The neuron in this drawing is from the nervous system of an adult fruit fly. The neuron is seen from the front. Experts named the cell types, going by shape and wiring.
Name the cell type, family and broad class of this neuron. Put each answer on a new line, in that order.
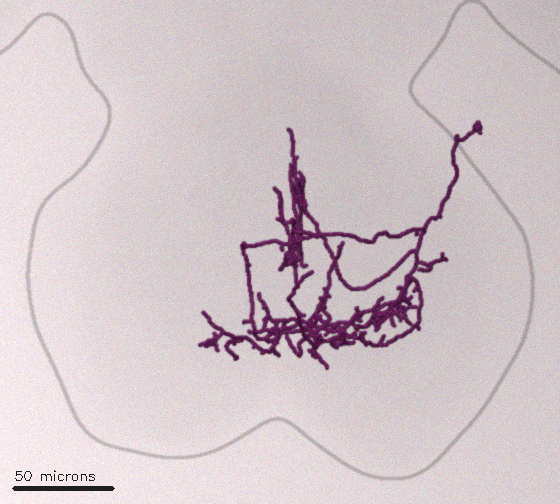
IN17A087
hemilineage 17A
nerve-cord intrinsic neuron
